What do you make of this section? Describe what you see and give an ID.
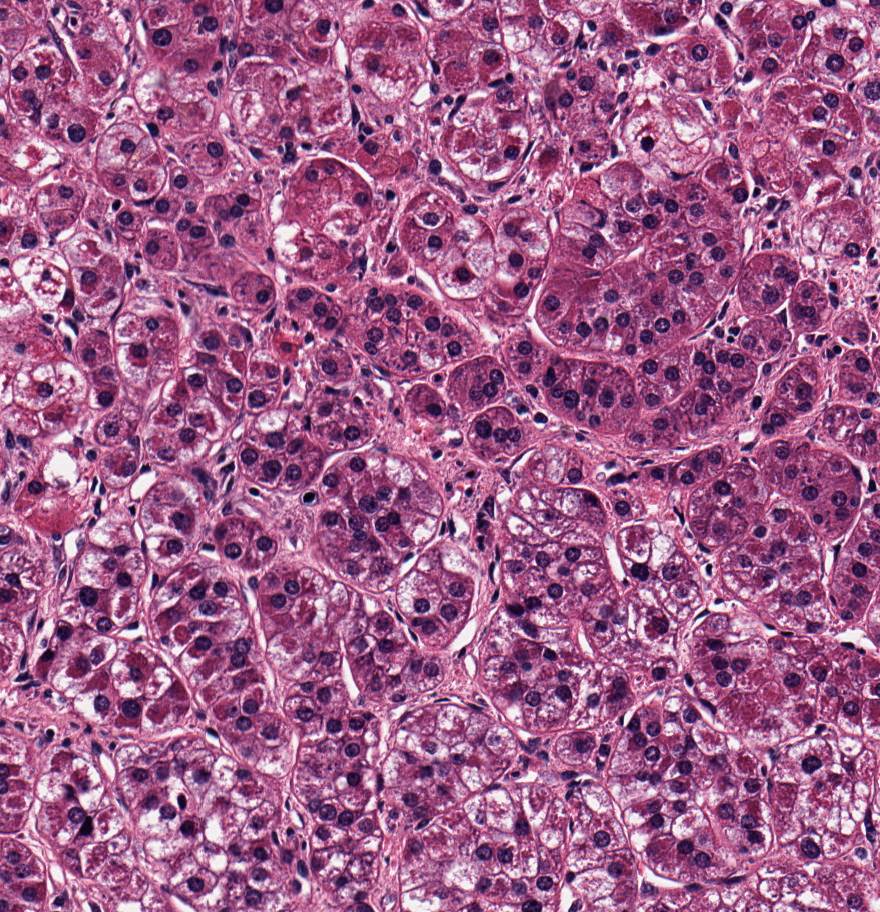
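Large polygonal cells in rounded nests of varying size throughout. Nests outlined by thin pink fibrous strands with scattered spindle-shaped nuclei. Some cells with two nuclei. Many cells pale, clear or finely vacuolated; others denser pink and granular. Adrenal gland.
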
